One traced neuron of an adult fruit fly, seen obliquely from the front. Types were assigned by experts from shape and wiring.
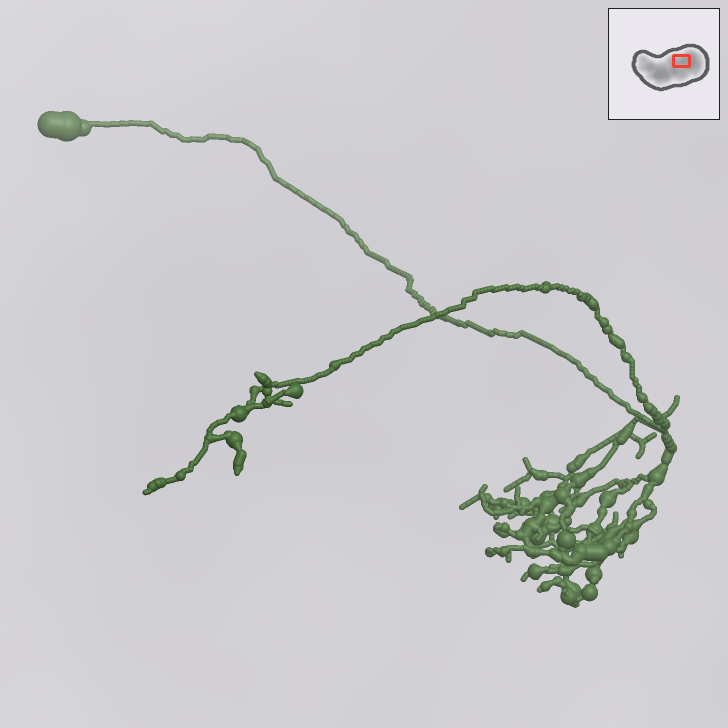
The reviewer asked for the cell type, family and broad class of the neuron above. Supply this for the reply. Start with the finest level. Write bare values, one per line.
FC1D
class CX
central-brain intrinsic neuron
